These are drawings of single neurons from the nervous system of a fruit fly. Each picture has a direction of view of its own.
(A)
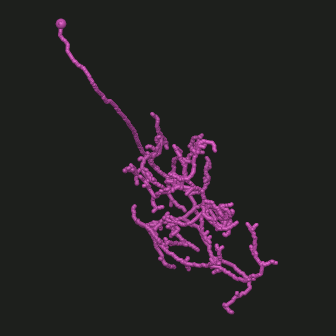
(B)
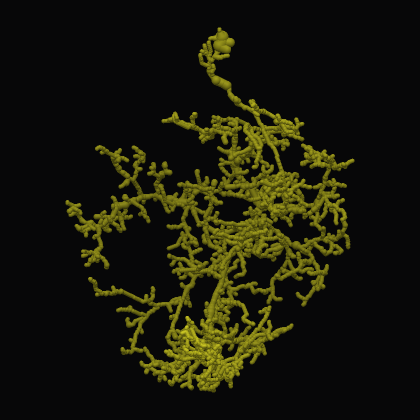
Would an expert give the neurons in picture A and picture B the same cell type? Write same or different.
different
